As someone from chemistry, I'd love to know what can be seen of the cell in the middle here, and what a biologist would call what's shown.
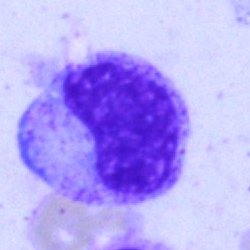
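Nucleus shape comes first: it is kidney-shaped, with its indentation facing left. Its position is toward the right side of the cell. The cytoplasm, next, is pale grey-blue. Scattered through that cytoplasm are fine purple-pink granules. This cell is a metamyelocyte.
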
